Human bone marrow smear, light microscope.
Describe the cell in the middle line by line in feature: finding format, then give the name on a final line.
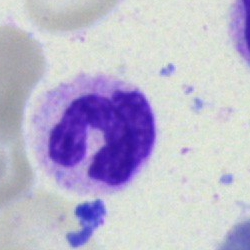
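Outline: round and smooth.
Nucleus: thick curved horseshoe, gap opening downward.
Nucleoli: none visible.
Cytoplasm: fine pinkish-lilac granules.
Name: band neutrophil.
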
